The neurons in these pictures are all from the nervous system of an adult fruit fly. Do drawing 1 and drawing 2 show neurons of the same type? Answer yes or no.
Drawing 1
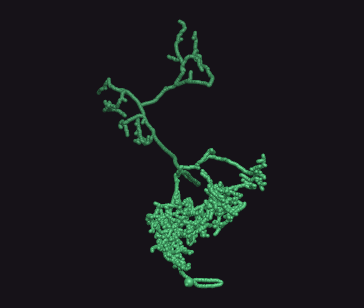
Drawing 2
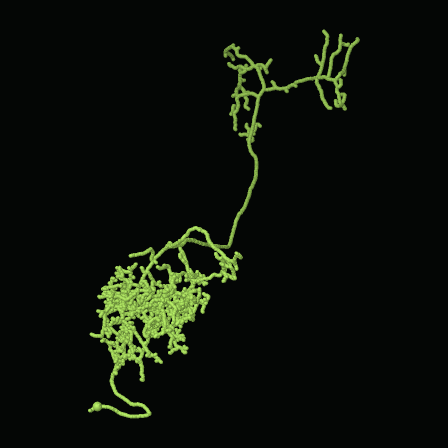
yes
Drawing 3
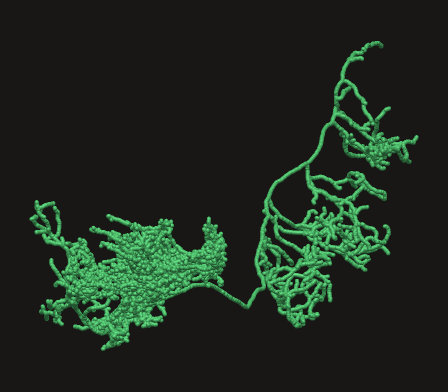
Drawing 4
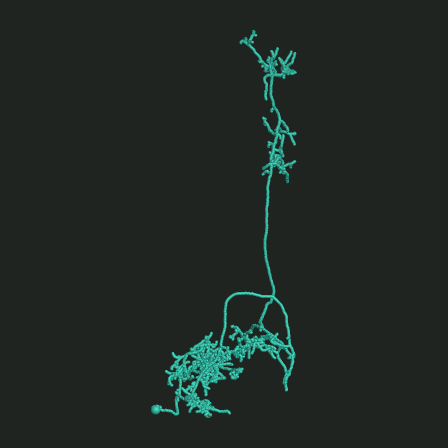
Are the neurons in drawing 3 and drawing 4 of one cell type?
no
